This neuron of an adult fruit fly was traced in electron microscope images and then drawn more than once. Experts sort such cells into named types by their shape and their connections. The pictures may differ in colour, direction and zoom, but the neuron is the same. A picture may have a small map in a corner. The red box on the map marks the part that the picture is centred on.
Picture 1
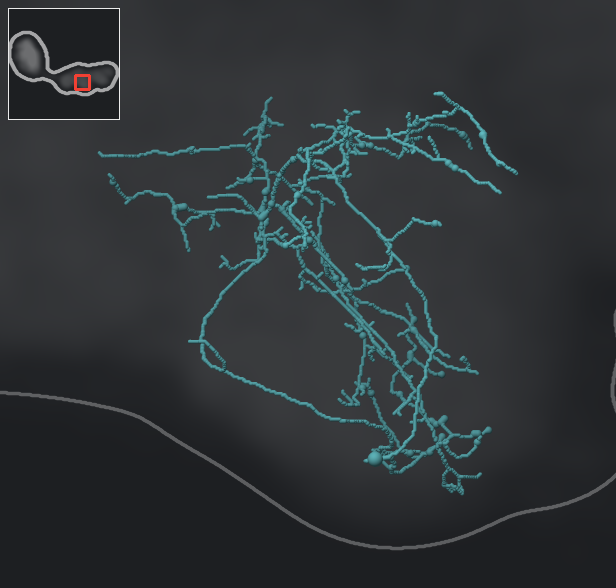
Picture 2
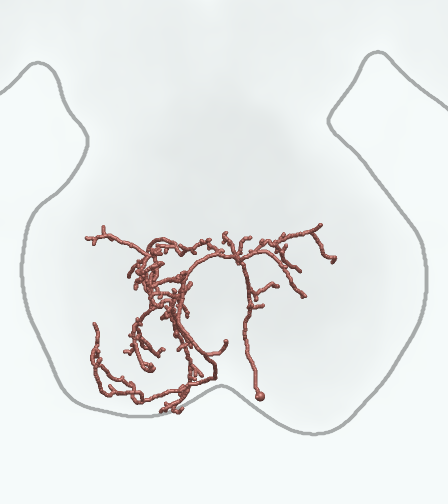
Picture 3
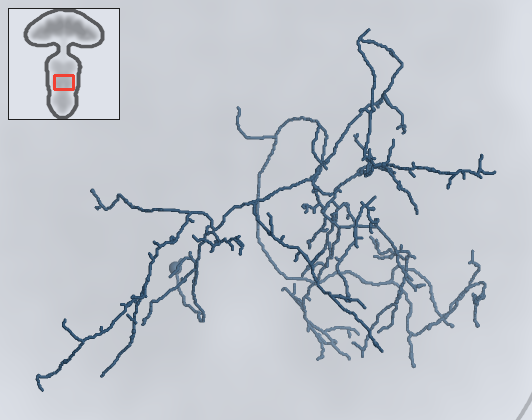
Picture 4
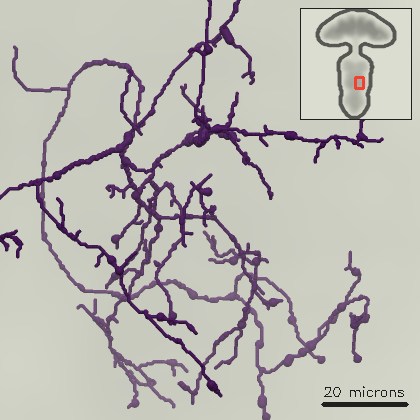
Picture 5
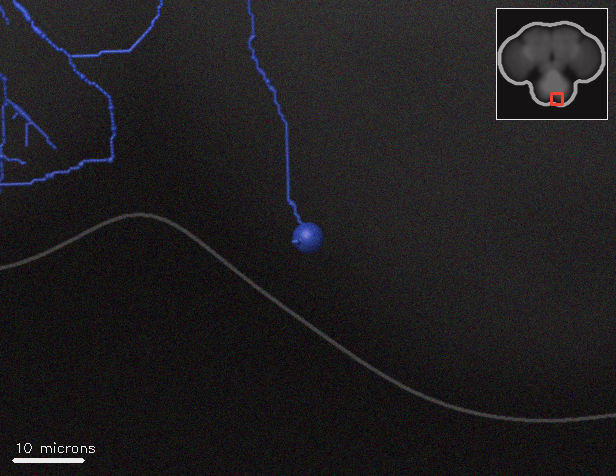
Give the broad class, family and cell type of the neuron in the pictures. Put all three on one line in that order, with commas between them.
nerve-cord intrinsic neuron, hemilineage 12B, IN12B046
